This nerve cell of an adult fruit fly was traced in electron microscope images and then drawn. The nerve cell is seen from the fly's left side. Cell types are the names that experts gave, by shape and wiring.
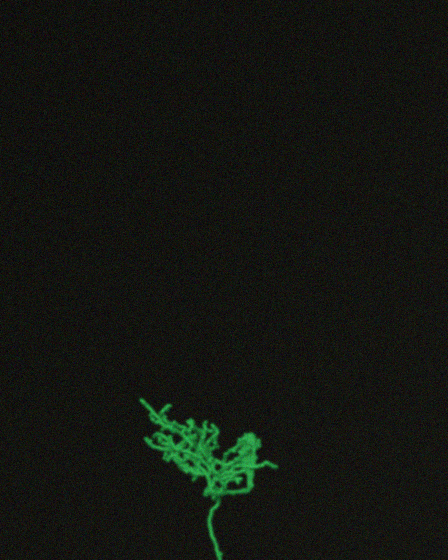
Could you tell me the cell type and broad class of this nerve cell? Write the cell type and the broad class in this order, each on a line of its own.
MN6
motor neuron of the brain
